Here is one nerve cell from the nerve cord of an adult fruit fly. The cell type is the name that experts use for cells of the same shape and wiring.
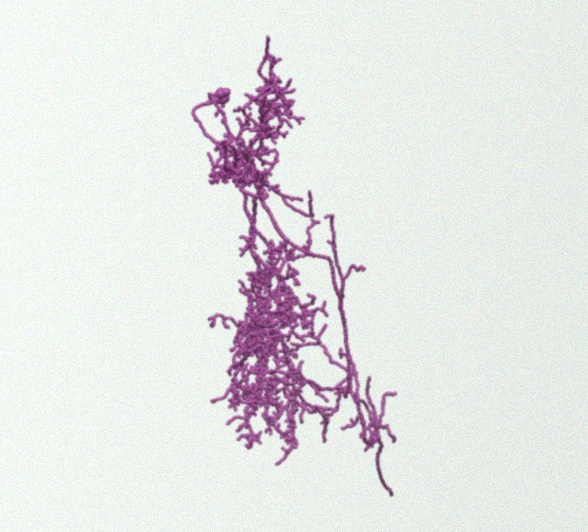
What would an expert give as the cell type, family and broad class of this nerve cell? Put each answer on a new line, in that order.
AN17A012
hemilineage 17A
ascending neuron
